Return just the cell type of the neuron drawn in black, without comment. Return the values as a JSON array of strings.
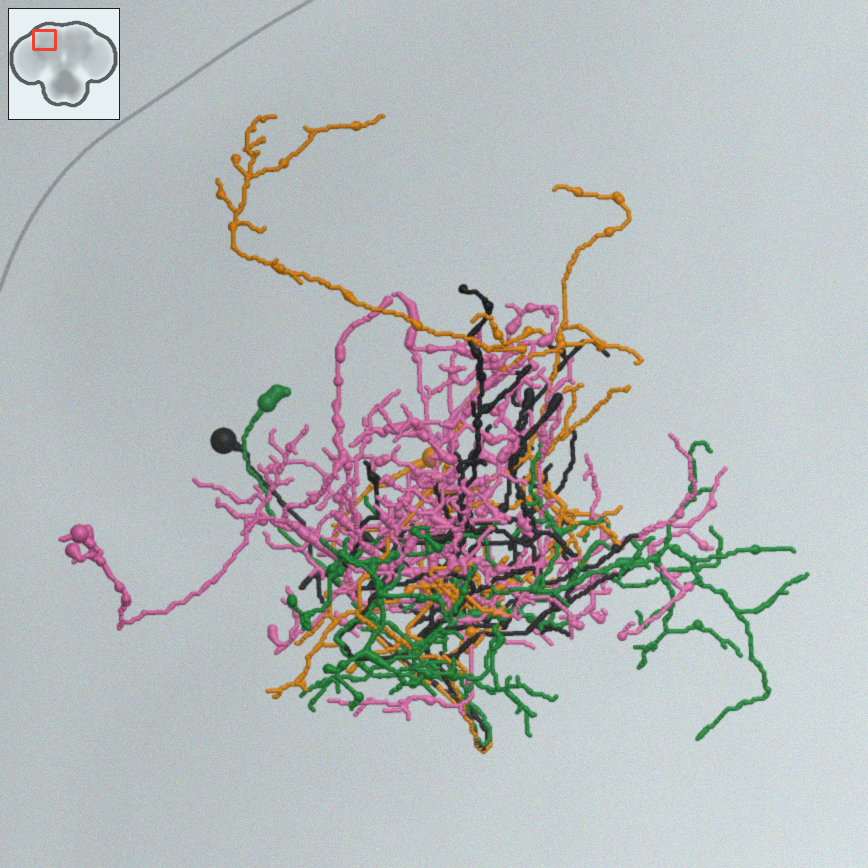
["PLP086"]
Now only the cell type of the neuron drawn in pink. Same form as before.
["PLP058"]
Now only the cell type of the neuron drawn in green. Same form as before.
["PLP087"]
